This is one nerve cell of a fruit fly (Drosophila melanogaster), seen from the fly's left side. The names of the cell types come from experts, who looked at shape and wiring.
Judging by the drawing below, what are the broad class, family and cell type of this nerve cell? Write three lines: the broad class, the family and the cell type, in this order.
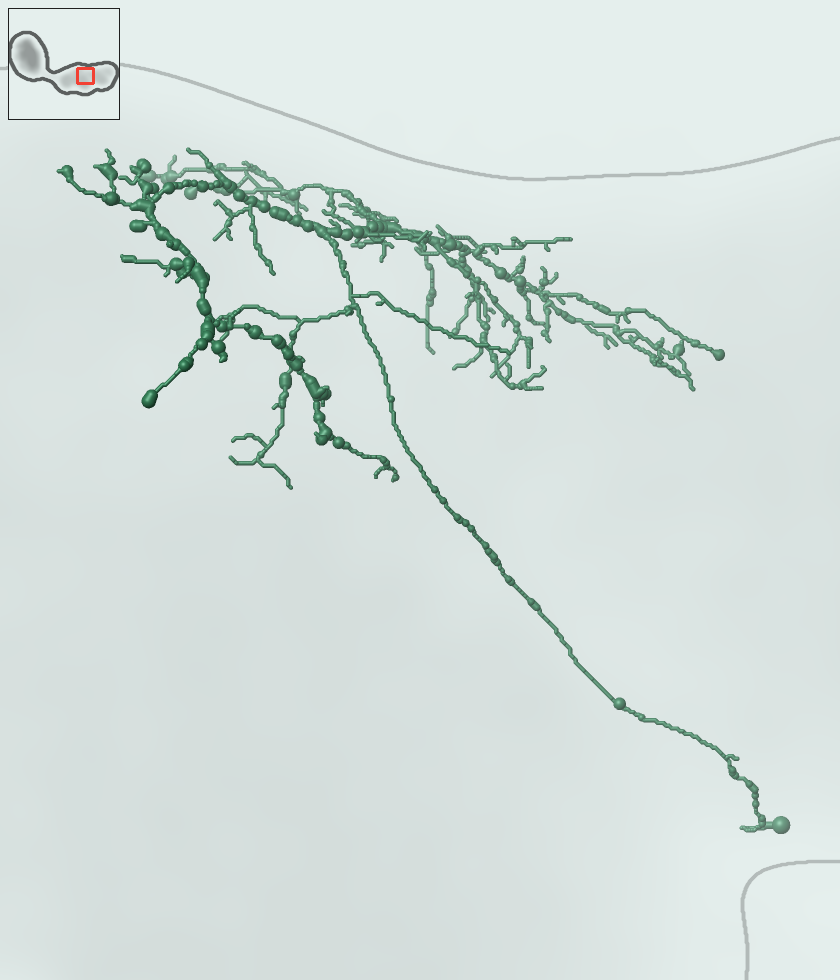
nerve-cord intrinsic neuron
hemilineage 03B
IN03B070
